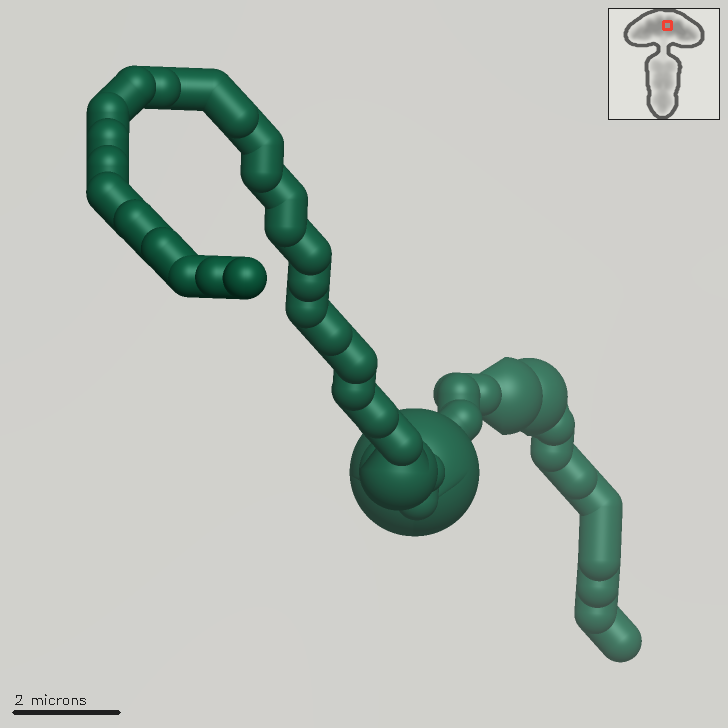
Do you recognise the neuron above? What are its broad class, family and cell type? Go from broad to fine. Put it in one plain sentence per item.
A sensory neuron entering the brain of class gustatory, type LB3.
